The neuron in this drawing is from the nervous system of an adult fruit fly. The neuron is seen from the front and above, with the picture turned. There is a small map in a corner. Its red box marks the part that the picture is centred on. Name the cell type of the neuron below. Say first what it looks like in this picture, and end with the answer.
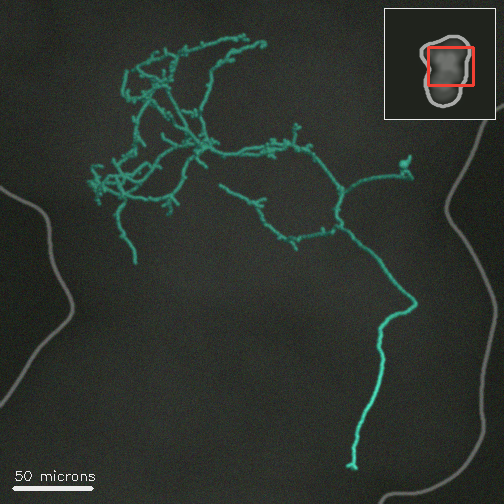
From top to bottom in the picture it spans about 300 microns. Dozens of branch ends can be seen. It is an ascending neuron. Its cell type is AN08B047.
